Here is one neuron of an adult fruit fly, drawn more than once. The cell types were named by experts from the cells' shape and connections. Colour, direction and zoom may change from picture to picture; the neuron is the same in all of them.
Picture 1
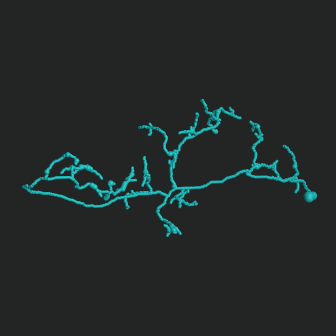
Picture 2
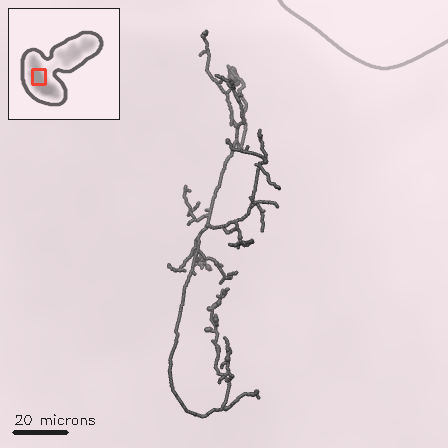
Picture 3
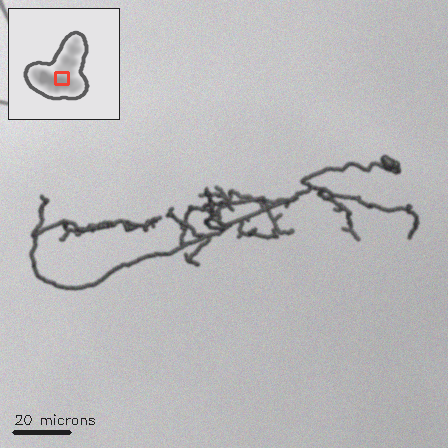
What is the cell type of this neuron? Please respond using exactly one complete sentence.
By type, the neuron is SMP279_c.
